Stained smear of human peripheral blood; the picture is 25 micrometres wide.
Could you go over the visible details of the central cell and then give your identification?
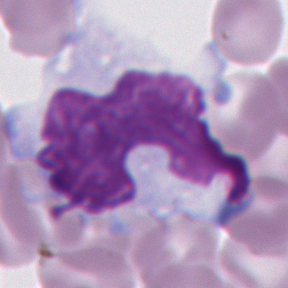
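Look first at the nucleus: it is bent into a broad horseshoe whose hollow opens downward. Its chromatin appears lacy, folded into fine strands rather than dense clumps. Around it, the cytoplasm is a pale greyish blue, and the cell outline is irregular and ragged rather than smoothly round. This cell is a monocyte.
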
